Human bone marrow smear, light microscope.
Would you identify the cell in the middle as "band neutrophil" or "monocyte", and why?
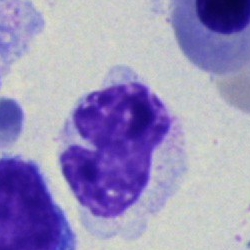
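It is a band neutrophil. Check one is the chromatin, which is dark purple and clumped, with a few small pale spots.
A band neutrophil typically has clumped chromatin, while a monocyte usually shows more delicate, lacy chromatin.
Check two is the cytoplasm, where fine pinkish granules are scattered, mostly on the right side.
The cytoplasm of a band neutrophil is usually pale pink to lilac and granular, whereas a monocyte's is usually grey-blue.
Also on the list: a deep notch cuts into the nucleus from its left side, and the nucleus fills most of the cell.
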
